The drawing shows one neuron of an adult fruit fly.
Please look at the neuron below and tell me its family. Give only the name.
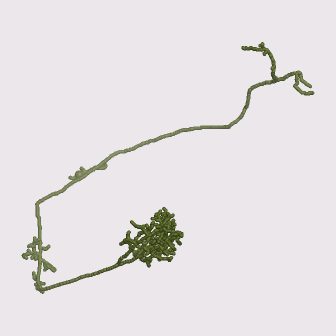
LLPC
